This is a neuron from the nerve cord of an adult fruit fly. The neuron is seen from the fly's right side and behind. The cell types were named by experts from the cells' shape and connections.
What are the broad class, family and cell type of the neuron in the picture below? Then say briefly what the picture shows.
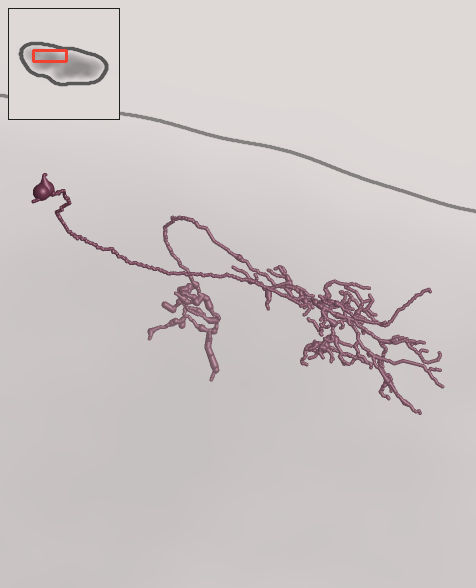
It is a nerve-cord intrinsic neuron. The family is hemilineage 06A. It is of cell type IN06A114. The picture shows dozens of branch ends. As drawn here it is wider than it is tall.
